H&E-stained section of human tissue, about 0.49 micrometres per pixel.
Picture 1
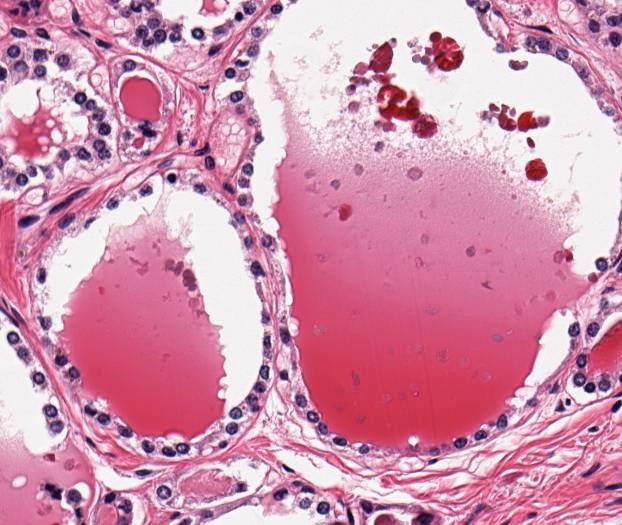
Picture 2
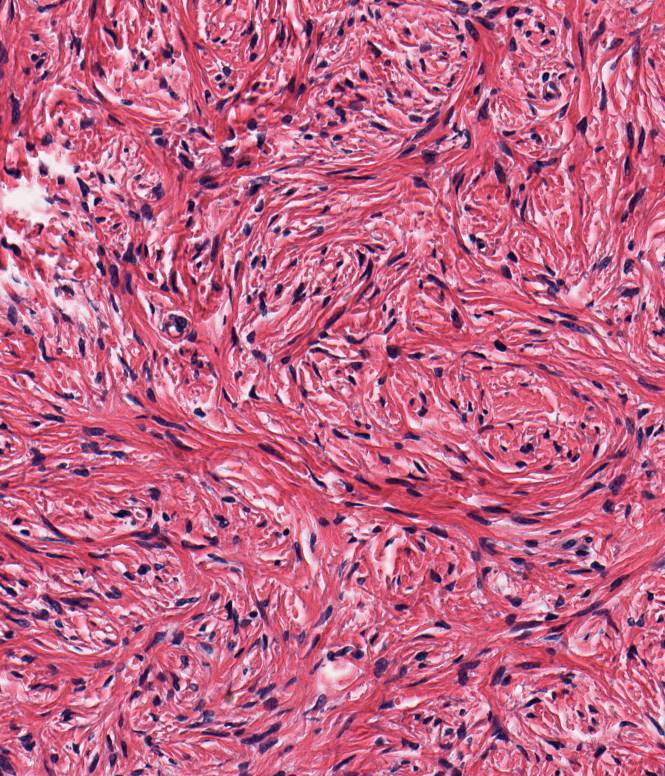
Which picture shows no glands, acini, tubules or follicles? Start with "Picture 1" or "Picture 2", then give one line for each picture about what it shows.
Picture 2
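What picture 1 shows: Thin bands of pink fibrous collagen separate the units.
What picture 2 shows: No epithelium or glands are present anywhere in the field.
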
